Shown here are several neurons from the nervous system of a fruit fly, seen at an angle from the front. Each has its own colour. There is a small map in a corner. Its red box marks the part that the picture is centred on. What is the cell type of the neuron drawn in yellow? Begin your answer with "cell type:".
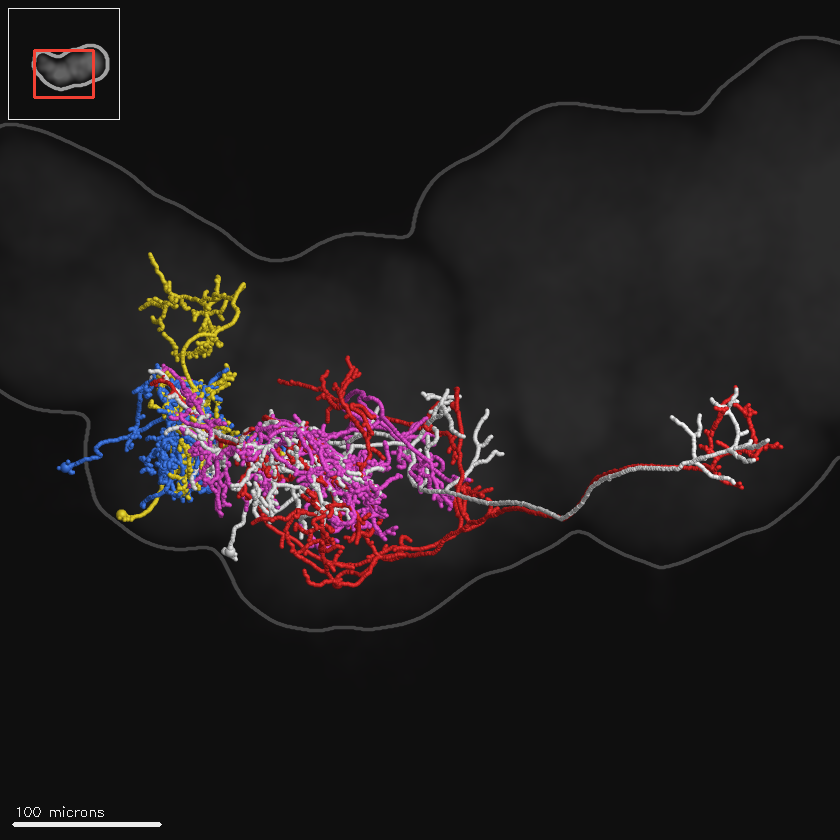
cell type: IN06A028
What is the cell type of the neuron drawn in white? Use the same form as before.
cell type: AN12B008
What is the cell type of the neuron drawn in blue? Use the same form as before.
cell type: IN21A022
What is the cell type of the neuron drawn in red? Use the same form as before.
cell type: ANXXX072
